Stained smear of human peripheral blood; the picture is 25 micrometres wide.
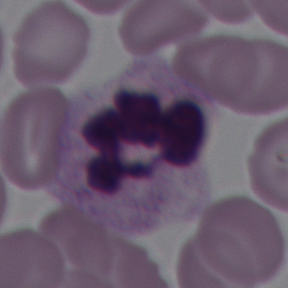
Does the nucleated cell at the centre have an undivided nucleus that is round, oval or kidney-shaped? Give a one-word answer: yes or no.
No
